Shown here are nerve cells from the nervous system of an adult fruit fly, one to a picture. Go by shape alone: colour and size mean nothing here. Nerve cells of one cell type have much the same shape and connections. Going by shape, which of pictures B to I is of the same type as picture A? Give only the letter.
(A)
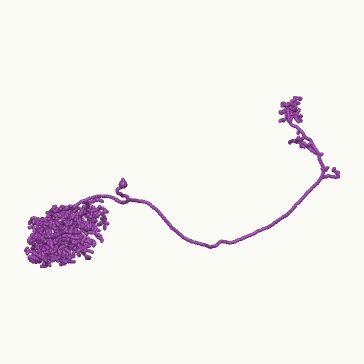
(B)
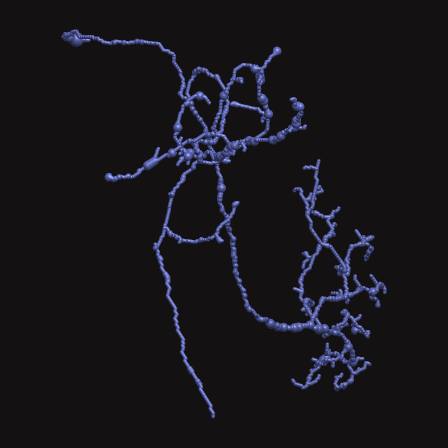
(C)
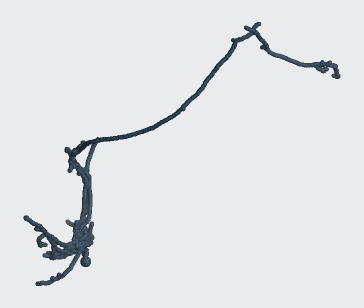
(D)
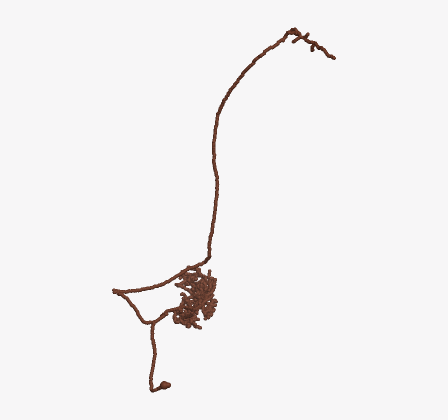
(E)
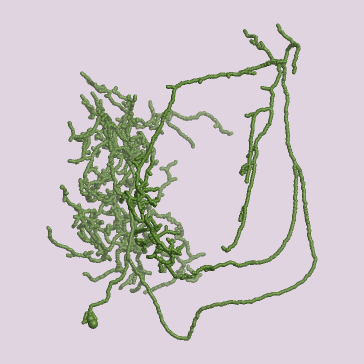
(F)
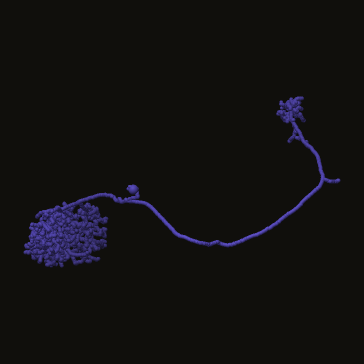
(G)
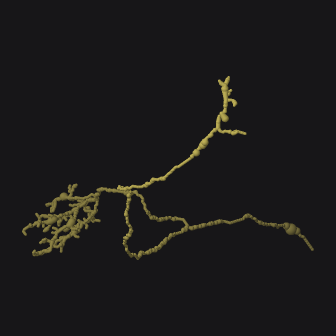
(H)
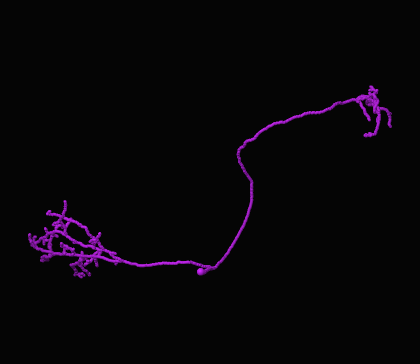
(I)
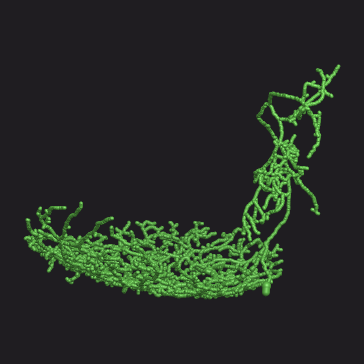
F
